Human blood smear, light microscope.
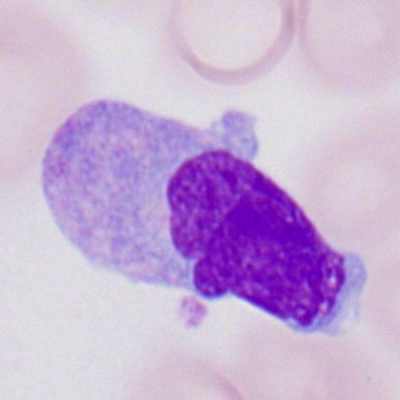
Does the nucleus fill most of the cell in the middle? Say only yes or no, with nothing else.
No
